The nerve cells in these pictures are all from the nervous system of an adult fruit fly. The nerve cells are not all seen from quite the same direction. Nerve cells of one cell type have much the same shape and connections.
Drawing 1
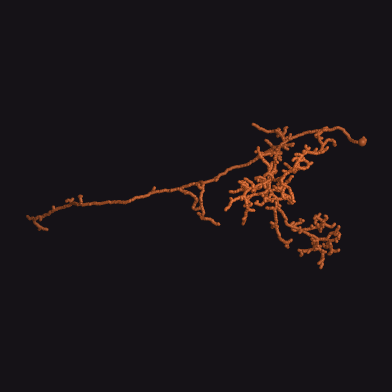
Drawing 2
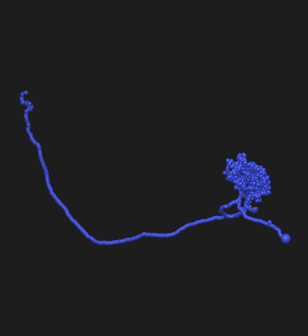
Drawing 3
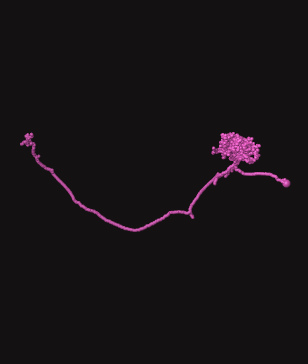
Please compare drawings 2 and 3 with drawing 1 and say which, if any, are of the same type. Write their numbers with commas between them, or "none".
none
